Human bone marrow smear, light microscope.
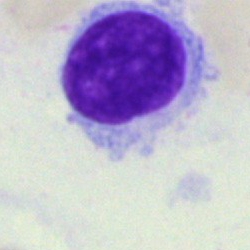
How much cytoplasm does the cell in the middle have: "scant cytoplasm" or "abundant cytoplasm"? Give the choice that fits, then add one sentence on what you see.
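Scant cytoplasm. The cytoplasm is scant relative to the large nucleus.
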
